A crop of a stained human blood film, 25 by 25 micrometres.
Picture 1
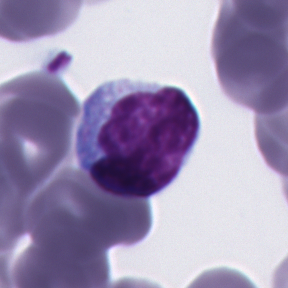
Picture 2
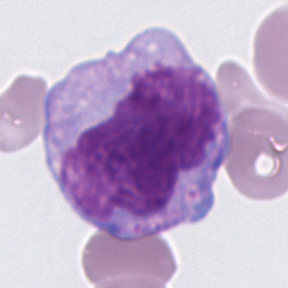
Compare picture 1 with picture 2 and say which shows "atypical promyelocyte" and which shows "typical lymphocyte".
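Picture 1, I'd say, is the typical lymphocyte, and picture 2 the atypical promyelocyte. Taking size first: the cell in picture 2 measures about 19 by 16 micrometres, and its nucleus fills only about 50% of its area. In picture 1, by contrast, the nucleus fills most of a roughly round cell, leaving the cytoplasm as a crescent on the upper-left side. The outlines differ as well, since picture 2 is irregular, with small bulges along its edge. Its nucleus is an irregular, folded band lying diagonally from lower left to upper right, whereas the chromatin in picture 1 stains dark purple and looks coarsely mottled with paler patches.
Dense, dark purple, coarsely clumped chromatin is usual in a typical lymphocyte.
The cytoplasm colours are close: pale blue-grey in picture 1, pale greyish-blue in picture 2. Picture 1's cytoplasm shows fine pale lilac speckling and no clear vacuoles. In picture 2 I find only a few small pale spots in the upper-left cytoplasm, and no coarse dark granules.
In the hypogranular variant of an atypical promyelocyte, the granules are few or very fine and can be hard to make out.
Red cells touch the cell in picture 2 on its right side and at its bottom.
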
